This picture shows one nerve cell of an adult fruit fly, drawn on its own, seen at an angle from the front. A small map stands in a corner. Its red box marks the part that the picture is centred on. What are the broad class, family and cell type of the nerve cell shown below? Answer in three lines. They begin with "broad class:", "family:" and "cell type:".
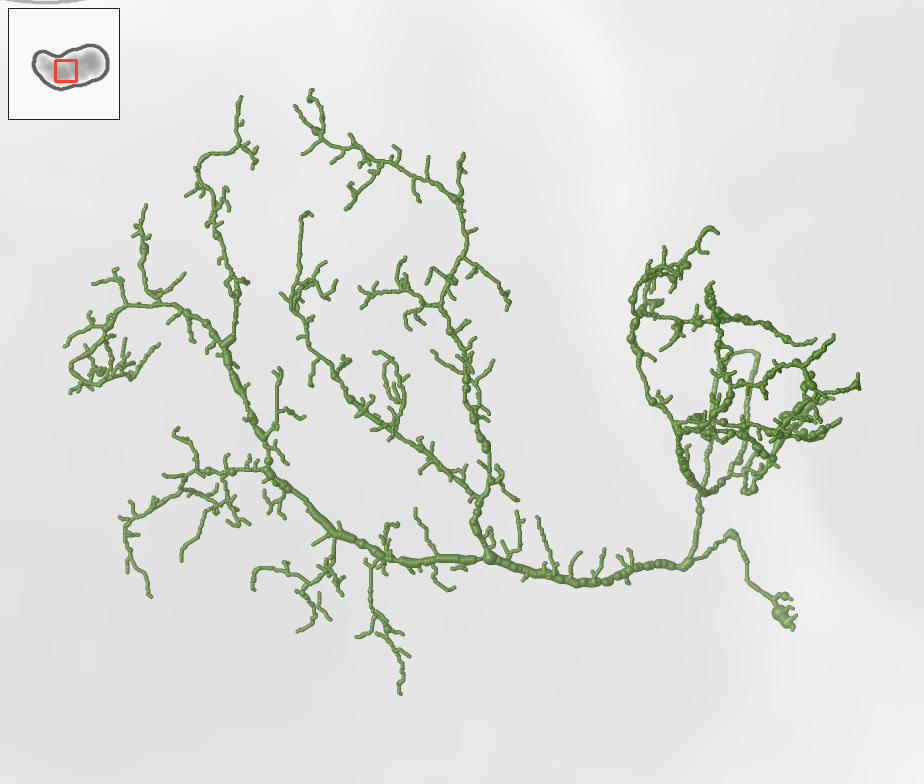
broad class: visual projection neuron
family: MeVP
cell type: MeVP17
